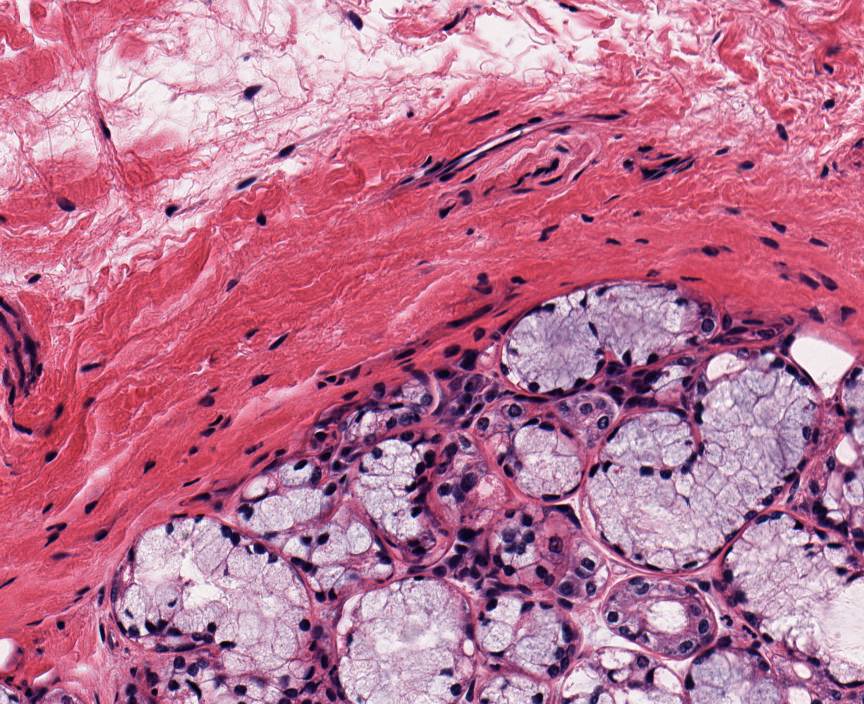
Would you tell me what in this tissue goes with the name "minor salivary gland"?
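The acini are what go with a minor salivary gland: they cluster in the lower right, with fibrous connective tissue above and to the left.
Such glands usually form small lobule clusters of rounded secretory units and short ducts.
Most acini here are mucous, with pale, finely bubbly grey-violet cytoplasm and dark nuclei flattened against the outer edge of each acinus.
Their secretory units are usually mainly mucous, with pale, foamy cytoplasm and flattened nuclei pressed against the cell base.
In the fibrous band the nuclei are sparse and spindle-shaped, lying along the fibres.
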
